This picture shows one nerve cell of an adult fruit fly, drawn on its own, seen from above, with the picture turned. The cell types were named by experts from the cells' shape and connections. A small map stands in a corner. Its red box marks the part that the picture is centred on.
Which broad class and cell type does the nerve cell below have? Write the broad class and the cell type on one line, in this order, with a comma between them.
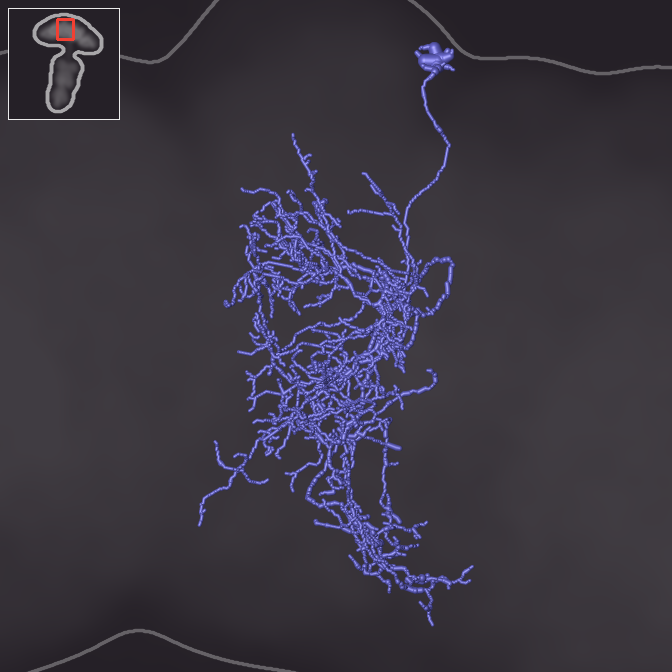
central-brain intrinsic neuron, CB0244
